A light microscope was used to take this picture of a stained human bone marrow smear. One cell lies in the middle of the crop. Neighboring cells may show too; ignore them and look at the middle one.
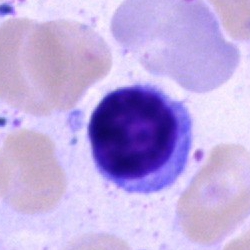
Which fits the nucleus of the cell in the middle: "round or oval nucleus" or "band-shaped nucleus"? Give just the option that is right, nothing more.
Round or oval nucleus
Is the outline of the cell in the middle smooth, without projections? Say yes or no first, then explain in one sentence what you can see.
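Yes. The cell outline is round and smooth.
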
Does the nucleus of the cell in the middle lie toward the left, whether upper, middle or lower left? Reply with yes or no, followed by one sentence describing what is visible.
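Yes. The nucleus sits off-centre, leaving the widest band of cytoplasm on the lower right side.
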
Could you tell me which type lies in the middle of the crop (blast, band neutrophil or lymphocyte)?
lymphocyte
